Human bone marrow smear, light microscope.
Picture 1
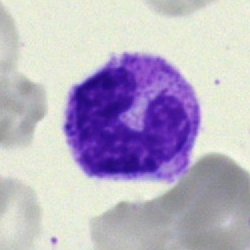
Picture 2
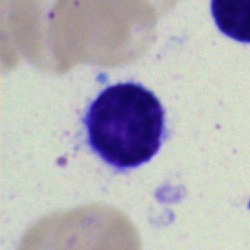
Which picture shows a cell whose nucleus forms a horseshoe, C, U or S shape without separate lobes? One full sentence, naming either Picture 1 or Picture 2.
A curved band nucleus without separate lobes belongs to the cell in Picture 1.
